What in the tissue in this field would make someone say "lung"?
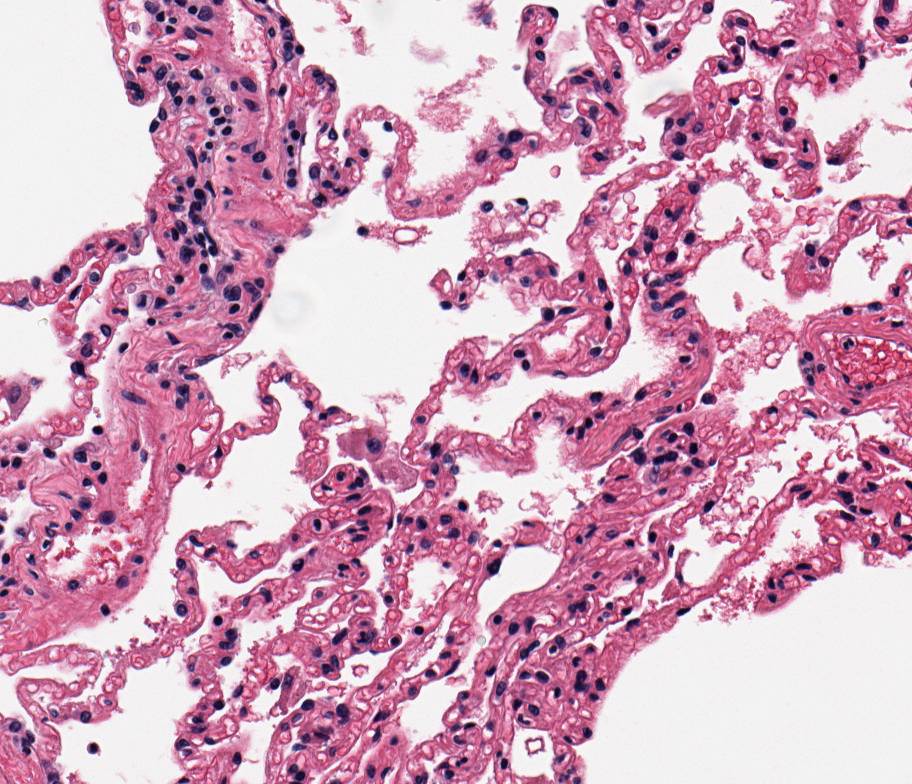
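Field: a lacy network of thin, branching septa dividing wide, open, empty spaces.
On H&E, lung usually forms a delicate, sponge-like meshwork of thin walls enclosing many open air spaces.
That pattern here fits lung. Along the left side a thicker band of wavy pink collagenous stroma runs roughly top to bottom. At the right edge, about mid-height, a larger vessel has a lumen filled with red blood cells. Septal nuclei are mostly small, dark and round to oval, none markedly enlarged.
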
